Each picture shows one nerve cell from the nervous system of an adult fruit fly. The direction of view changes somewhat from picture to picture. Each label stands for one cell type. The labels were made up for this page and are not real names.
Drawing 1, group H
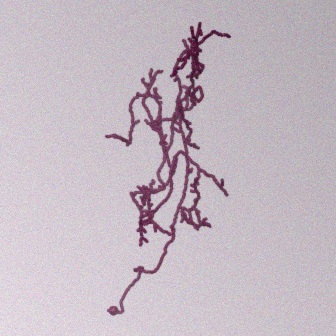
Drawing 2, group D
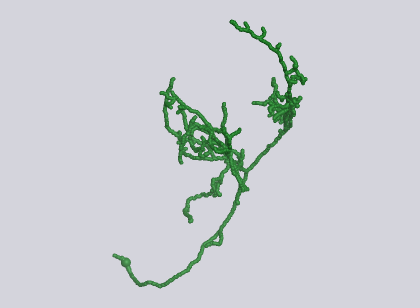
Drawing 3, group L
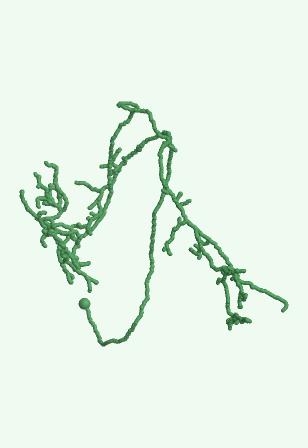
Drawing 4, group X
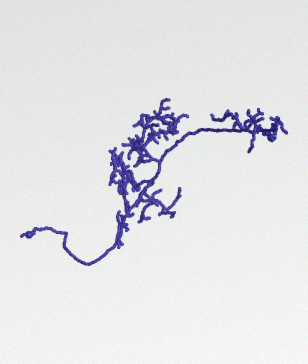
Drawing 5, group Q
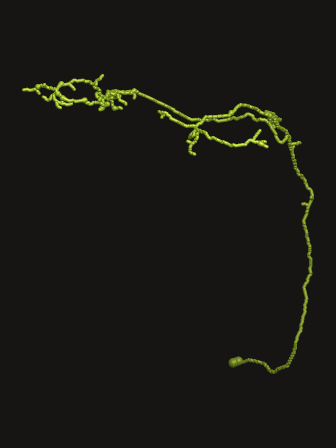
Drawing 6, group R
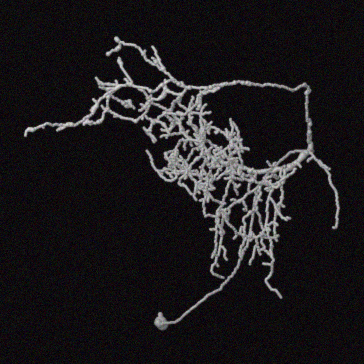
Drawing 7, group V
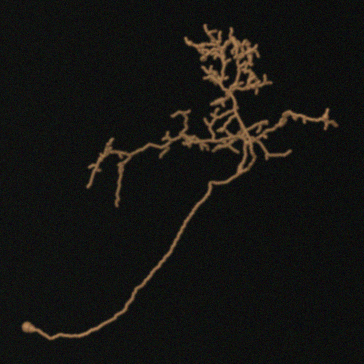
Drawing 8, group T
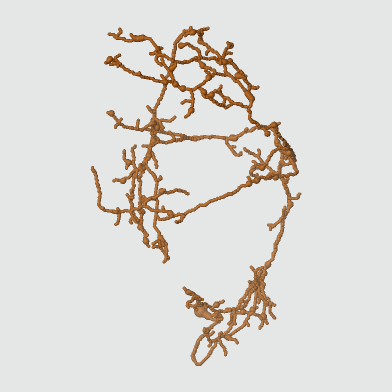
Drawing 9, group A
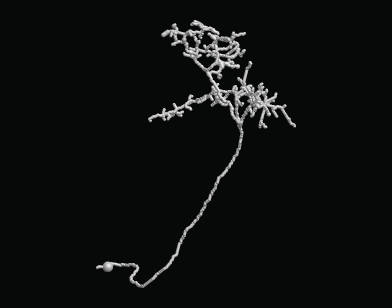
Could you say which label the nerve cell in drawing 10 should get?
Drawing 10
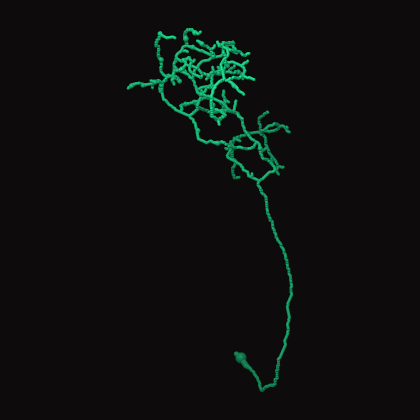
group V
